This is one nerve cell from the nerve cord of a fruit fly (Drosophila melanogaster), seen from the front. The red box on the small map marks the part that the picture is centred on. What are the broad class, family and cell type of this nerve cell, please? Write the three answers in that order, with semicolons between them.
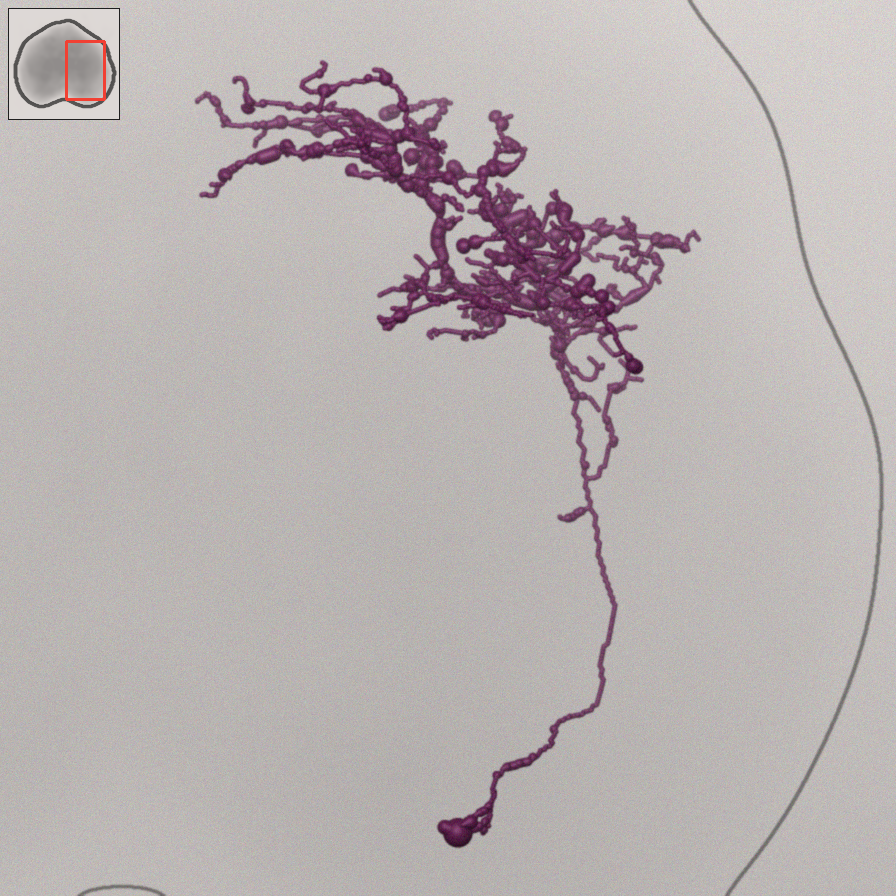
nerve-cord intrinsic neuron; hemilineage 16B; IN16B062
